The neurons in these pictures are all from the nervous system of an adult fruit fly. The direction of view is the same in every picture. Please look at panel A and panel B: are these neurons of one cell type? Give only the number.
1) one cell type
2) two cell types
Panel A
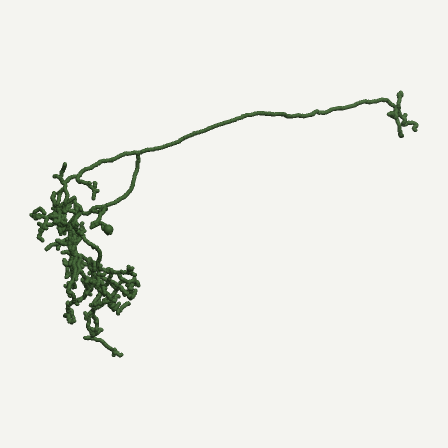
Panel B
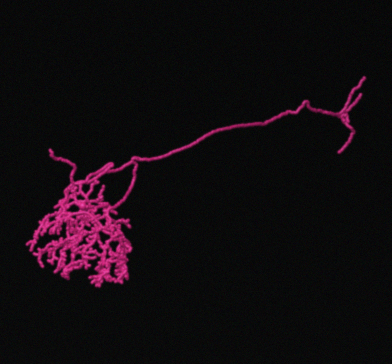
2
